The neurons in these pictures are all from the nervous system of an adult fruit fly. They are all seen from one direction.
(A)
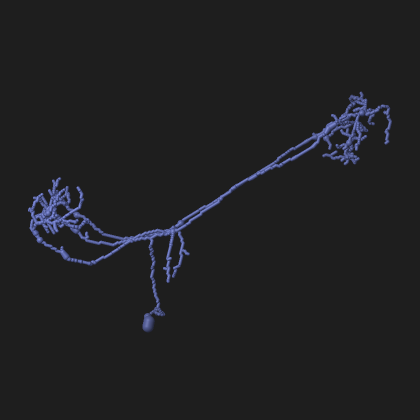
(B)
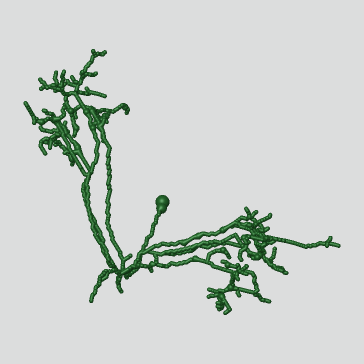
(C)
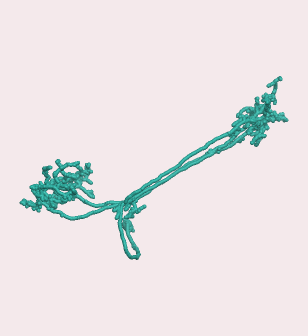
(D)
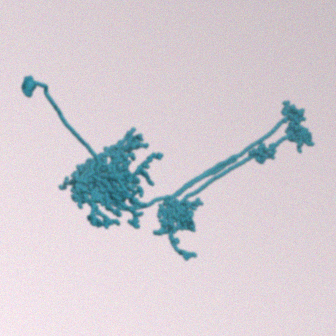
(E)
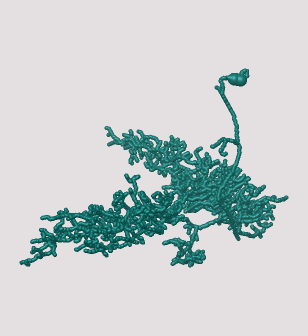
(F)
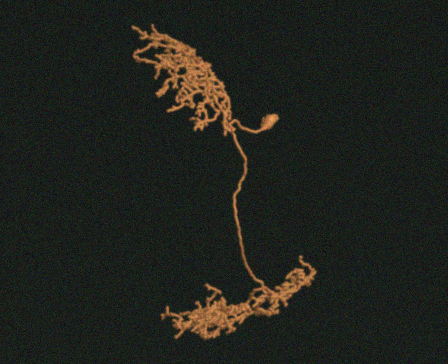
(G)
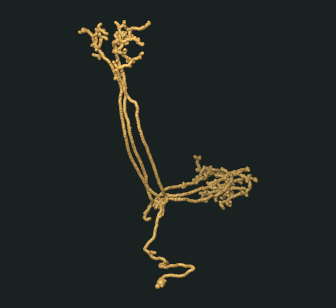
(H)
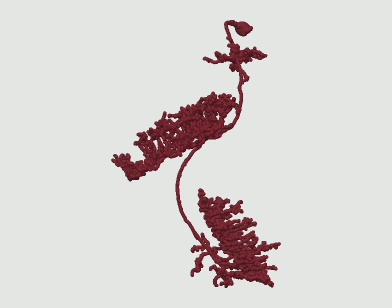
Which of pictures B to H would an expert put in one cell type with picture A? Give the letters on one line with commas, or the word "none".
B, C, G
